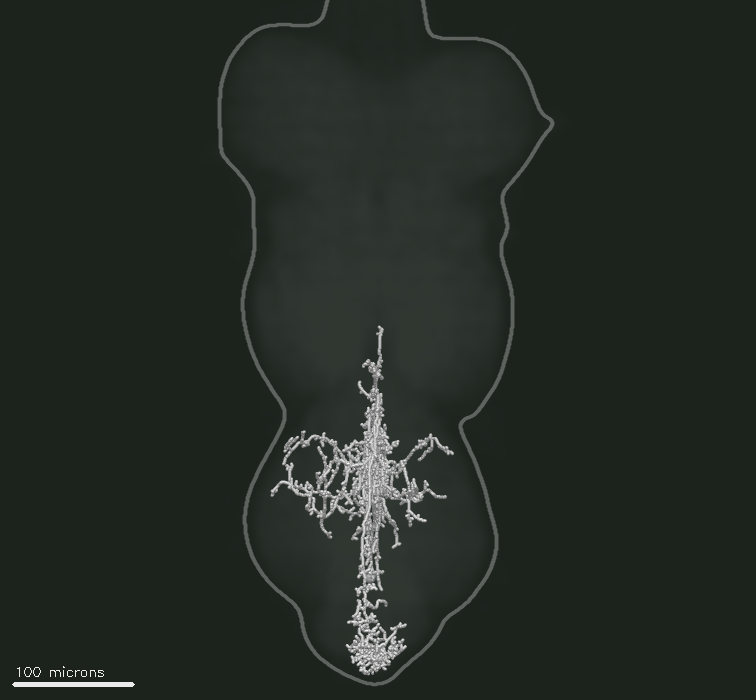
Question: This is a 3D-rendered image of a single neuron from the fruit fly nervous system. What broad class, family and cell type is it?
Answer: nerve-cord intrinsic neuron; hemilineage 10B; IN10B011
